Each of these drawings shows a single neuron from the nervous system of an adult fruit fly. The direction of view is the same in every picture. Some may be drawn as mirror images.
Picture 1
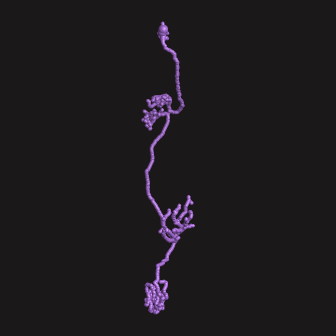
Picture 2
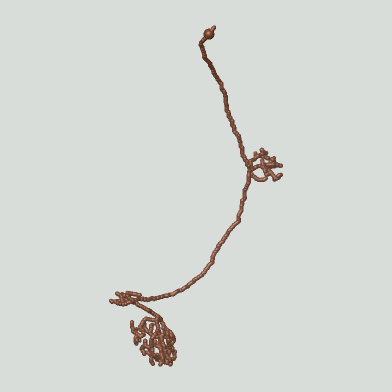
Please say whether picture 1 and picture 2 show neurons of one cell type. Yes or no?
no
